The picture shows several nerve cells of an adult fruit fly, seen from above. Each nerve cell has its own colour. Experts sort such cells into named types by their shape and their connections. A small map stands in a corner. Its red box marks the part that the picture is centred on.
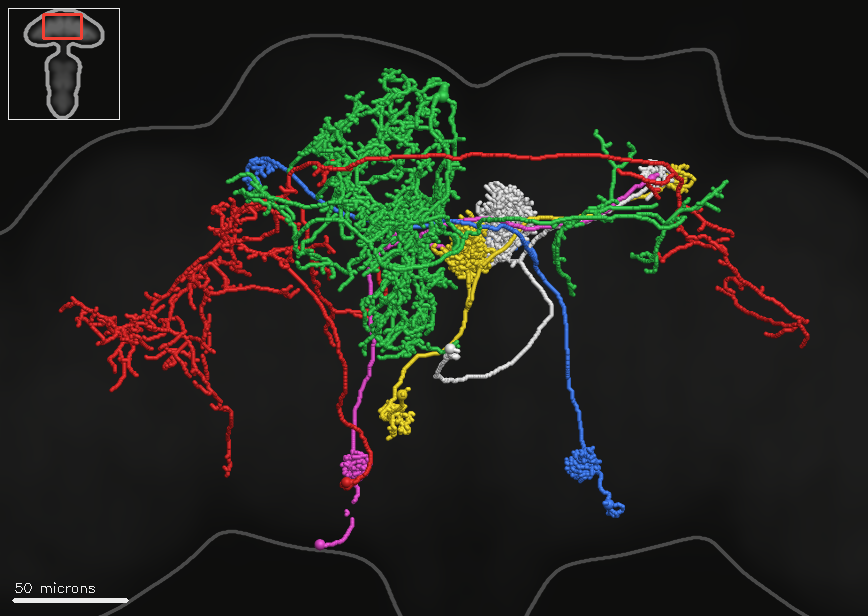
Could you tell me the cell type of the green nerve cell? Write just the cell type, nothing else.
SMP081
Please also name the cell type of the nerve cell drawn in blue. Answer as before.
PEG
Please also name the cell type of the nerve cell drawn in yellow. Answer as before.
EPG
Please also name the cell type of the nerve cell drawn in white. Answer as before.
EL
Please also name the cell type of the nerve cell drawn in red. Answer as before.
pC1_1a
